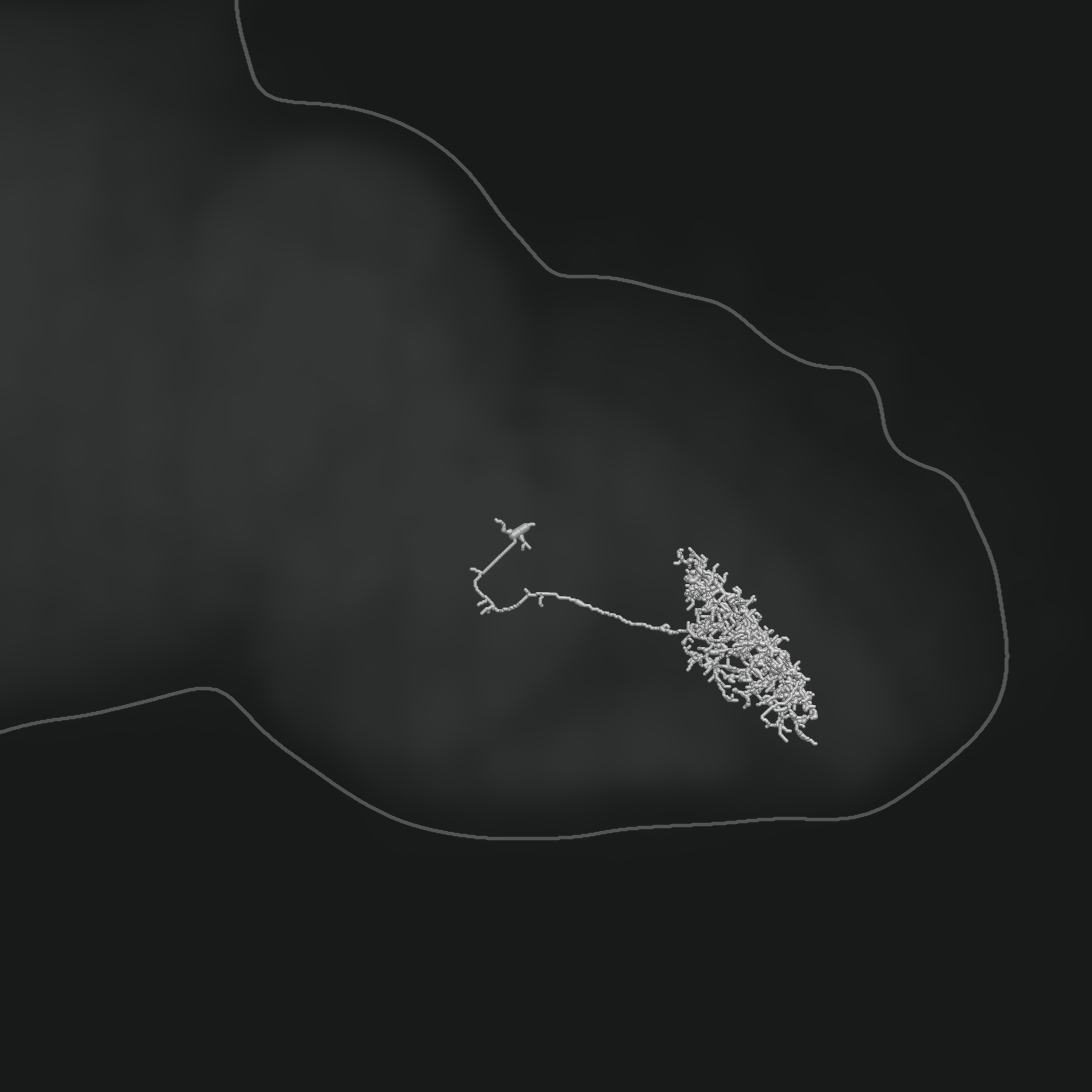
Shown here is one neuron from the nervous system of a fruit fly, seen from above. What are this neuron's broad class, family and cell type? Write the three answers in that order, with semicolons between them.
optic-lobe intrinsic neuron; Pm; Pm9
